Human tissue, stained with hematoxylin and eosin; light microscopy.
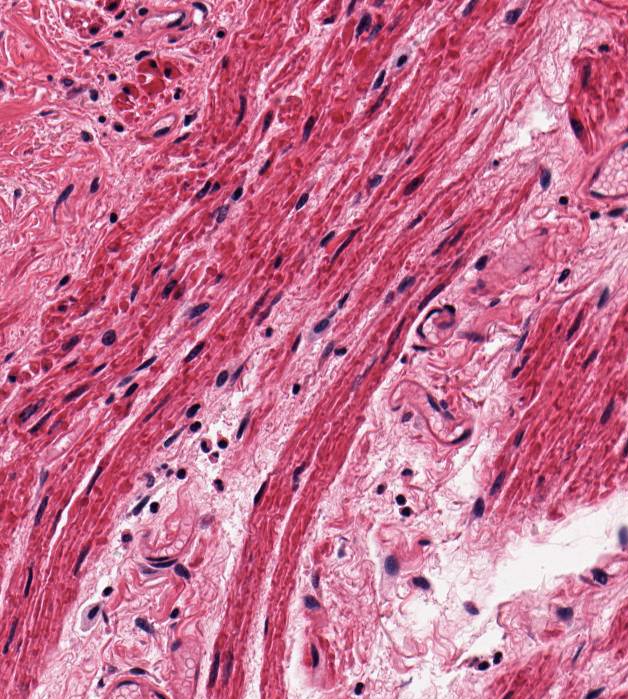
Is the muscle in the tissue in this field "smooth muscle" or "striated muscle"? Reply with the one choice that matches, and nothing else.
Smooth muscle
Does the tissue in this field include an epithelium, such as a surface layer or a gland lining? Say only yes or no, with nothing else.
No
